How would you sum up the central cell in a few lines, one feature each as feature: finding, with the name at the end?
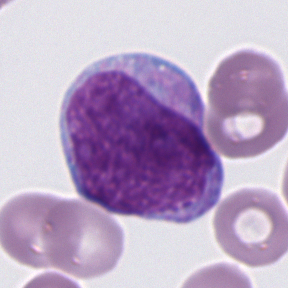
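Outline: smooth and rounded, a few blunt corners
Nucleus: one unlobed mass, filling most of the cell
Cytoplasm: pale blue rim, widest at the upper right
Vacuoles: none in the cytoplasm
Name: atypical promyelocyte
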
